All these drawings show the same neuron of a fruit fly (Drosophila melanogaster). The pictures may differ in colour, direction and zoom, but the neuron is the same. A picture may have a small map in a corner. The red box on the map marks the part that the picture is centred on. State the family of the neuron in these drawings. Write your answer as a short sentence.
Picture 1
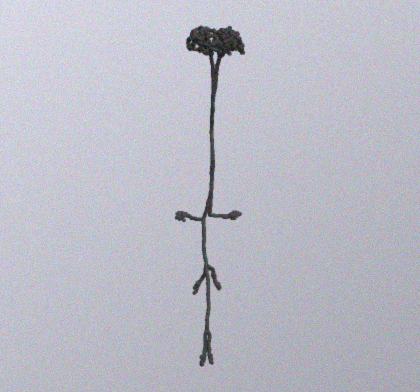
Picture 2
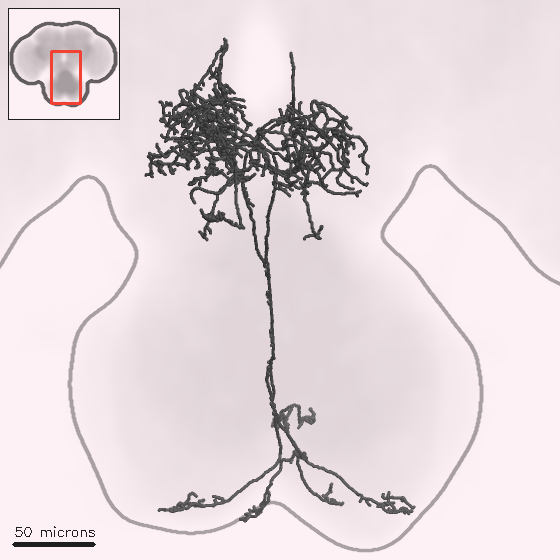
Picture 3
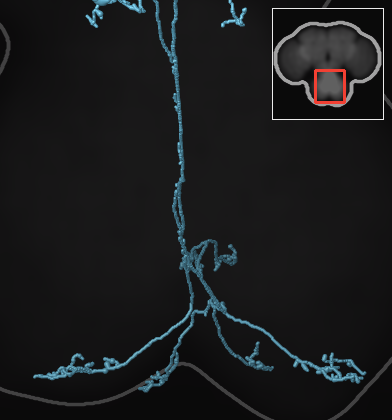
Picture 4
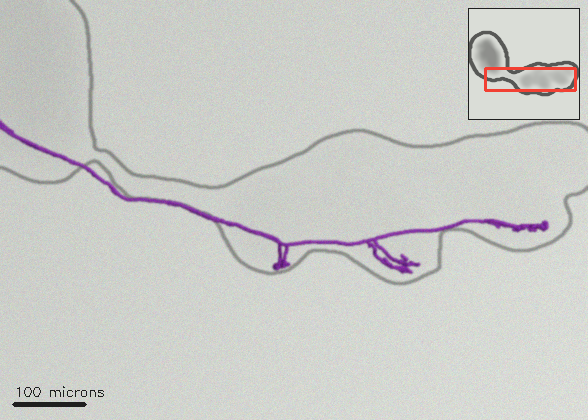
The family is DNg.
